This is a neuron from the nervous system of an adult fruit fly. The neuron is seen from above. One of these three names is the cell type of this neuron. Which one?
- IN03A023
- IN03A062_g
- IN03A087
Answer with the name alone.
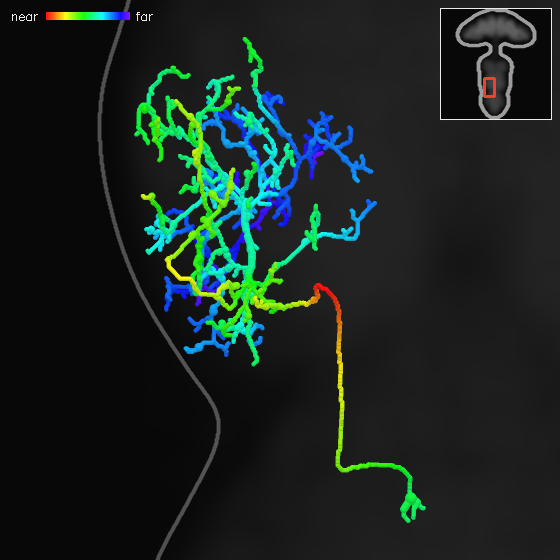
IN03A062_g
